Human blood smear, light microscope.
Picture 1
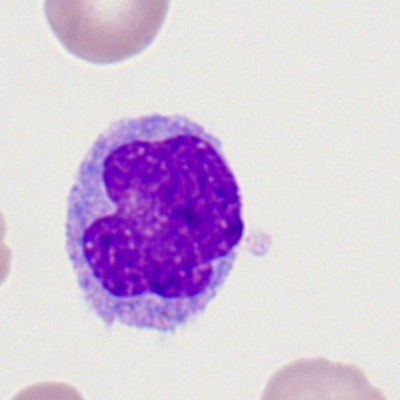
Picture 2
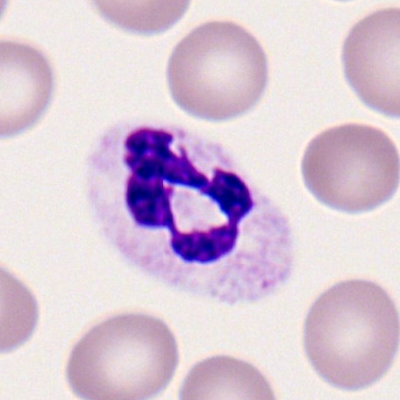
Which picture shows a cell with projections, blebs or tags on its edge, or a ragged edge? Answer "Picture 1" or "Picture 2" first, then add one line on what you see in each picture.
Picture 1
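What picture 1 shows: A small pale bleb sticks out from the right edge of the cell.
What picture 2 shows: The cell edge is smooth, without surface projections.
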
